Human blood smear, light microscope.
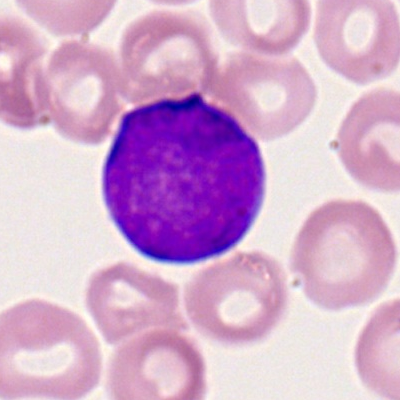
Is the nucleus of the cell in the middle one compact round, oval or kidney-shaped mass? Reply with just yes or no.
Yes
